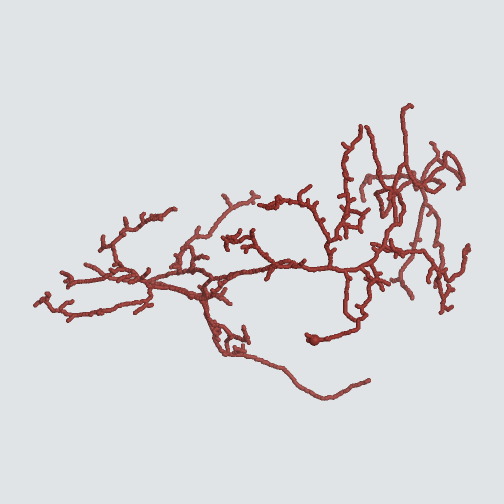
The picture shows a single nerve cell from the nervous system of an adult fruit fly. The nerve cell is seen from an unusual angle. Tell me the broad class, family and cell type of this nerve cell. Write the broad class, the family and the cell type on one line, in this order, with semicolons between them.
nerve-cord intrinsic neuron; hemilineage 04B; IN04B086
